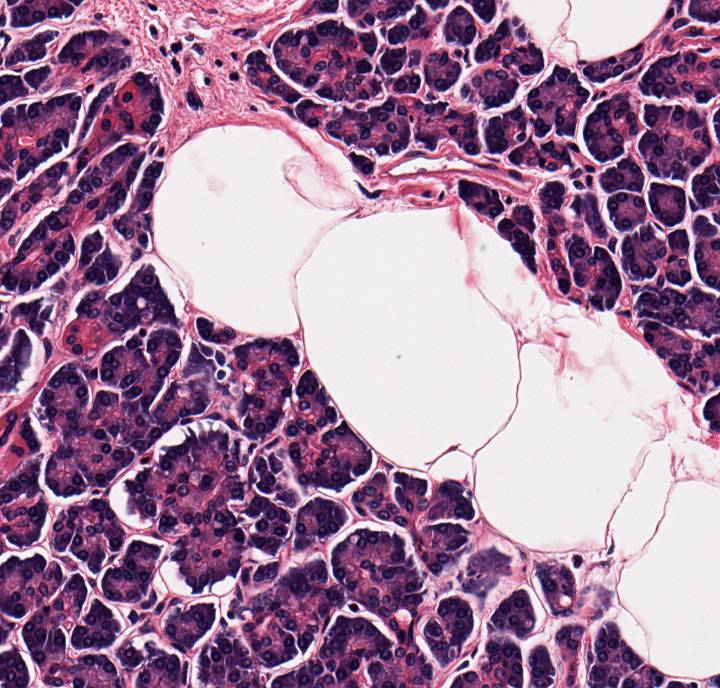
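Pancreas. Notice the closely packed acini filling most of the field: rounded clusters of pyramidal cells around barely visible lumina. A band of large empty fat cells runs upper centre to lower right. Acinar cells are deep purple basally, paler pink apically, with round dark basal nuclei.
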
